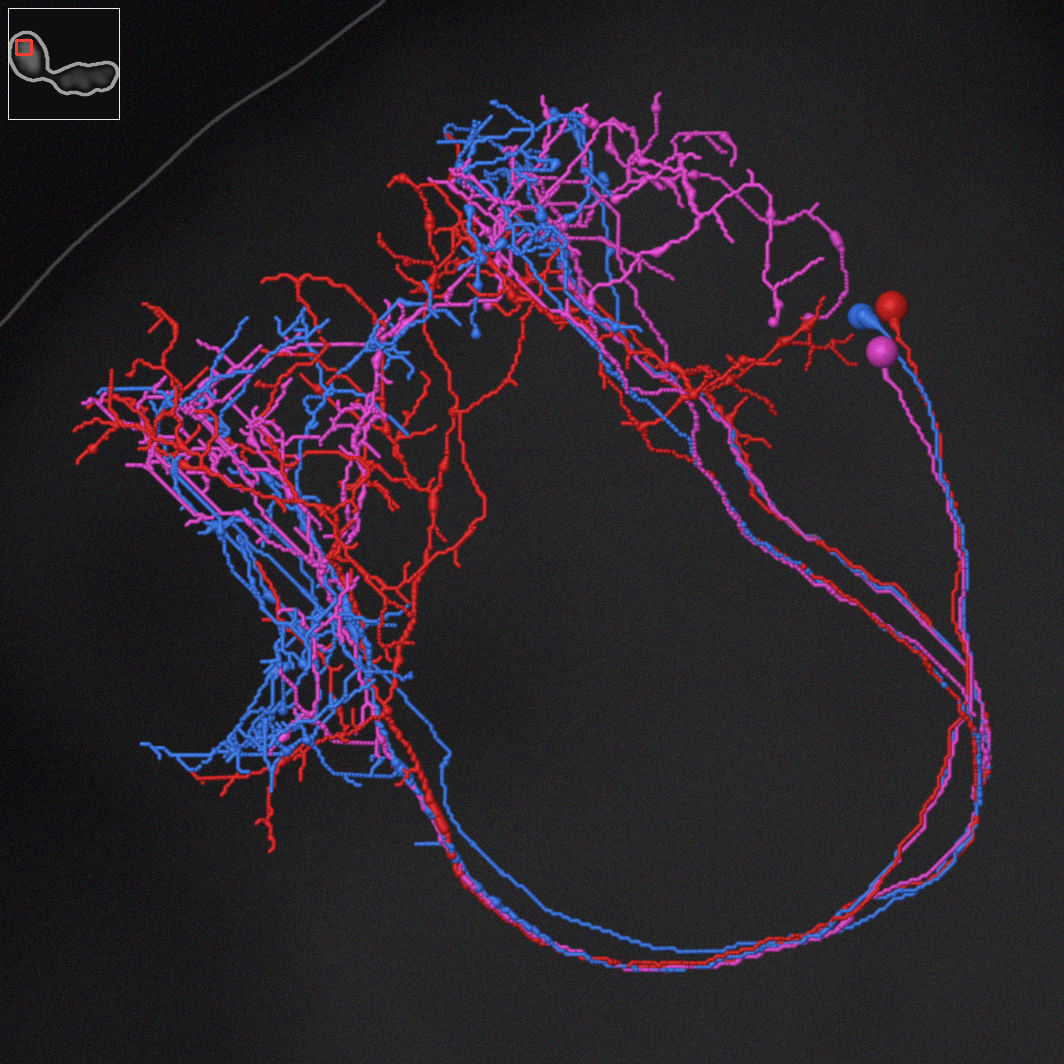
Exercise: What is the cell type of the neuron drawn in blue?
CB3874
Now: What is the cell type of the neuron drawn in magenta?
CB1902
